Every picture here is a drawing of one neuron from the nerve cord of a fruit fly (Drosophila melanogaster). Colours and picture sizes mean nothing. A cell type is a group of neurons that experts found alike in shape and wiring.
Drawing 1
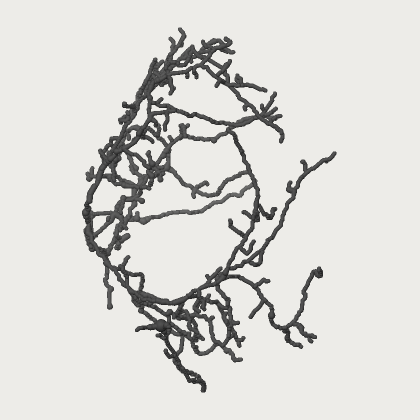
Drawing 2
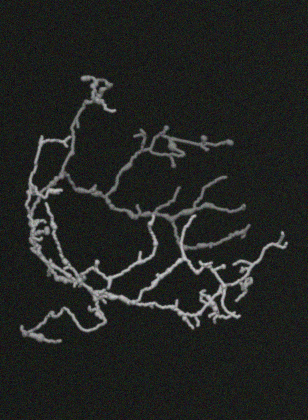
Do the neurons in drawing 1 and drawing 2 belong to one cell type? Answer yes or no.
yes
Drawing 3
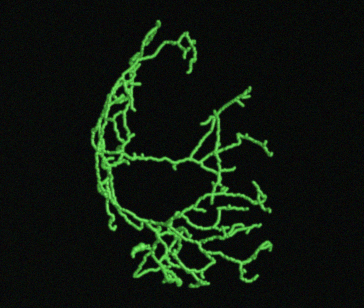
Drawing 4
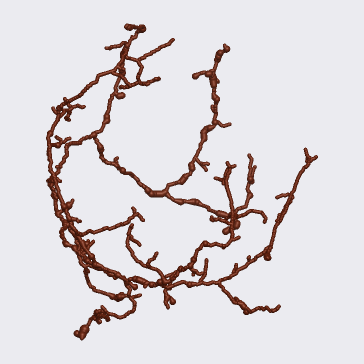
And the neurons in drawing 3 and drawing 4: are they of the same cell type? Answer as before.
no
